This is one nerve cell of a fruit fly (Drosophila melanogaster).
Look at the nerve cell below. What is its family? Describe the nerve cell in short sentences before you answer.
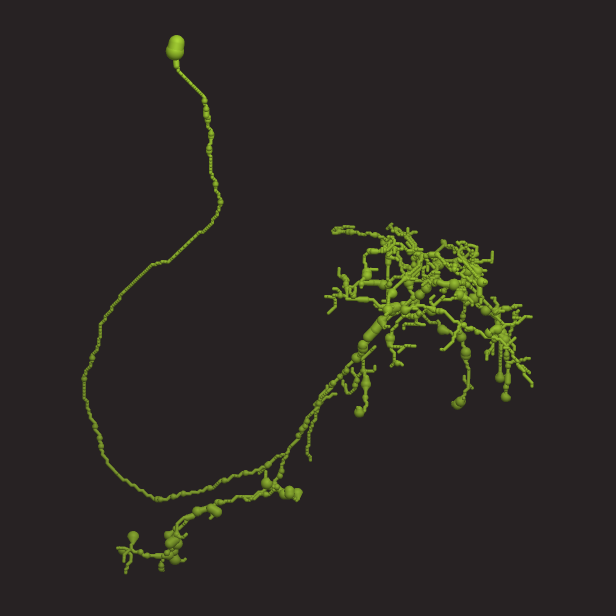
The cell body can be seen at the upper left of the picture. The picture shows dozens of branch ends. Its broad class is nerve-cord intrinsic neuron. Its family is hemilineage 12B.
